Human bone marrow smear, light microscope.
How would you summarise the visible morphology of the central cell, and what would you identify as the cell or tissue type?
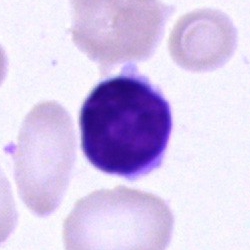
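Cytoplasm is very scant, visible at most as a thin rim at the edge. Neither granules nor vacuoles are seen anywhere in the cell. A small pale bleb sits at the top edge. The cell is a lymphocyte.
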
